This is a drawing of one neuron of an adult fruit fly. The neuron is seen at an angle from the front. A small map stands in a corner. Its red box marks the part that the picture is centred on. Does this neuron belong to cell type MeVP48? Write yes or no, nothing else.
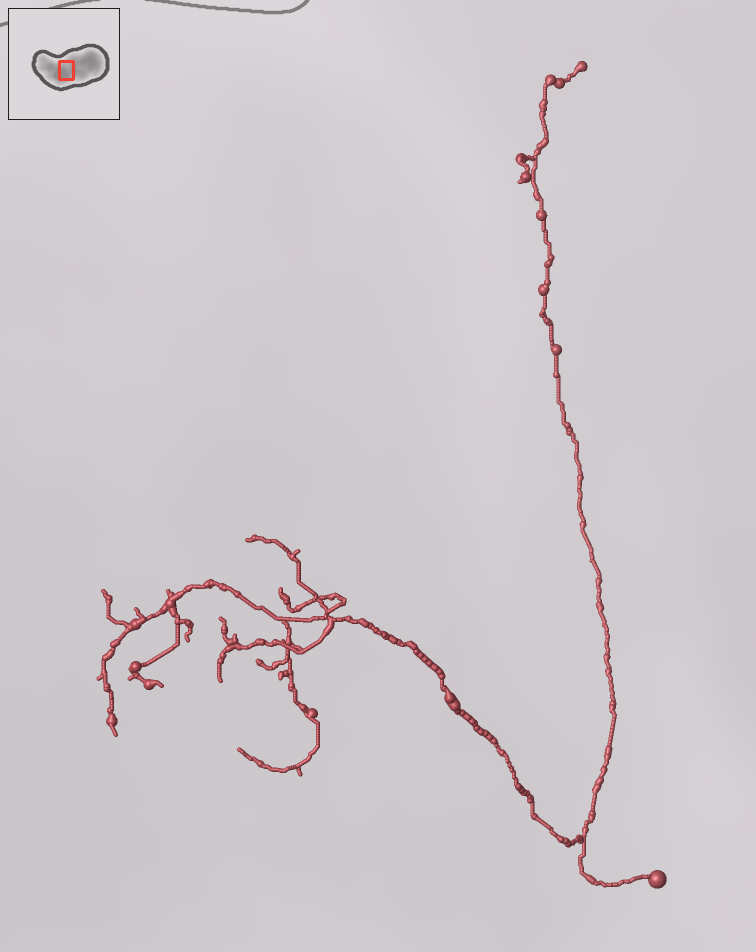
no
